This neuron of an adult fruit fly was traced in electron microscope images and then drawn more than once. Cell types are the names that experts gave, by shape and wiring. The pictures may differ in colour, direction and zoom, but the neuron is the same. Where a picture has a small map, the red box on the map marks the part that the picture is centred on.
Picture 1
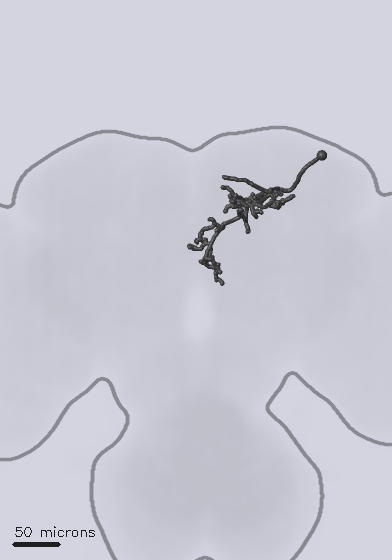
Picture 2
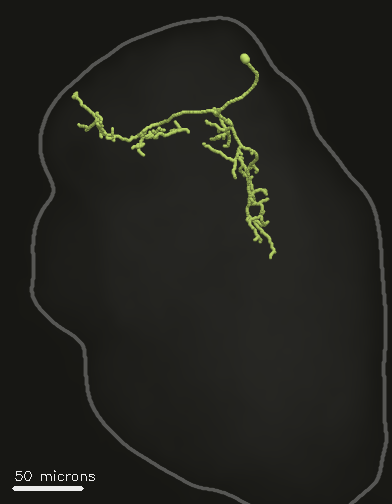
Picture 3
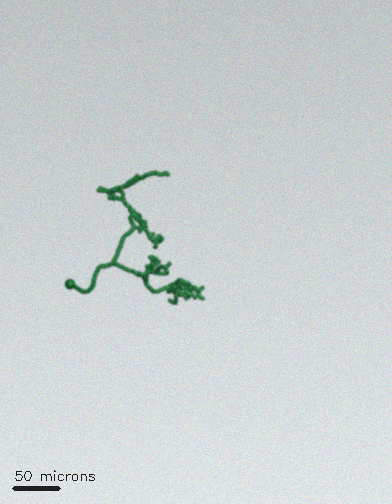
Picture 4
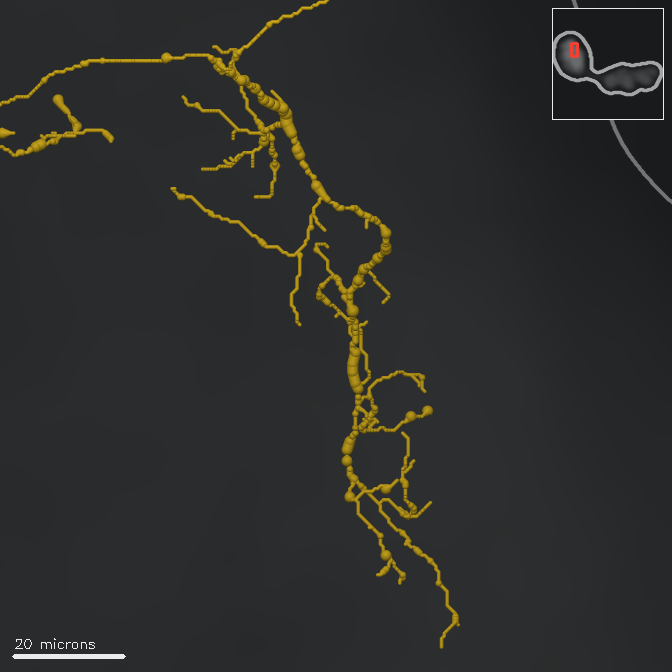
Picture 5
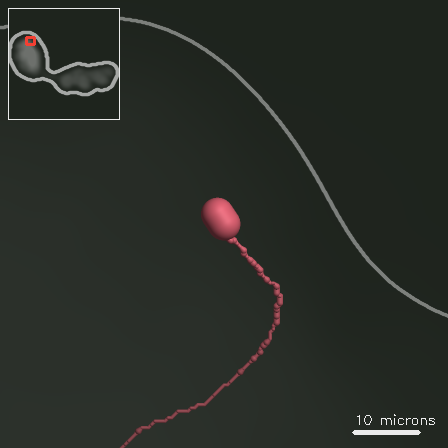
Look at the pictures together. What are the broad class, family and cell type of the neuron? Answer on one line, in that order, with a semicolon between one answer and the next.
central-brain intrinsic neuron; hemilineage SLPad1_posterior; SIP033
